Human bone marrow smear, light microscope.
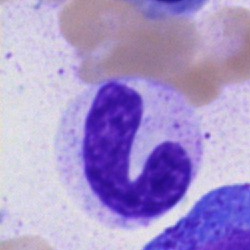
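Band neutrophil in a stained human bone marrow smear, the cell in the middle. Its outline is round with a smooth edge. The nucleus curves with its open side facing upward, and its chromatin is dark purple and coarsely clumped. Fine, sparse lilac granules lie in the cytoplasm.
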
